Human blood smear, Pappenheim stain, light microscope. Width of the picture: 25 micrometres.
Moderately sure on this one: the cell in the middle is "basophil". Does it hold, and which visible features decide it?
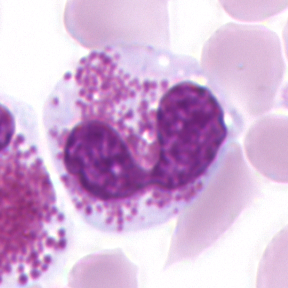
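Two lobes of the nucleus lie side by side, left and right. Their chromatin is dark purple and coarsely clumped. Many coarse, round, reddish-purple granules lie in the cytoplasm, most crowded above and to the left of the nucleus. Between them the cytoplasm is very pale, almost colourless. The granules leave the nucleus uncovered, so I can see its outline clearly.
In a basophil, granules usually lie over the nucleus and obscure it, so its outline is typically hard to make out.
That is not what this cell shows, so basophil fares badly.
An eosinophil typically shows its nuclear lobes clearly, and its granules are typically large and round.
Both points match what I see here. So the answer is no: this is an eosinophil, not a basophil.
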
